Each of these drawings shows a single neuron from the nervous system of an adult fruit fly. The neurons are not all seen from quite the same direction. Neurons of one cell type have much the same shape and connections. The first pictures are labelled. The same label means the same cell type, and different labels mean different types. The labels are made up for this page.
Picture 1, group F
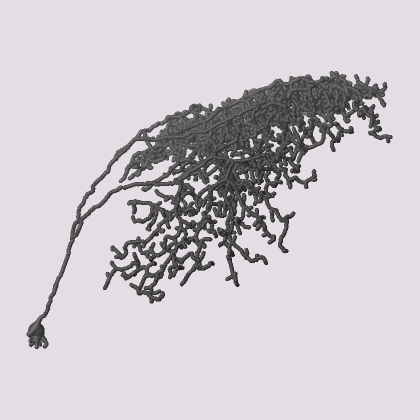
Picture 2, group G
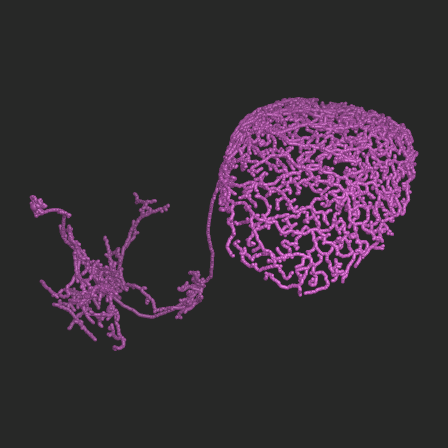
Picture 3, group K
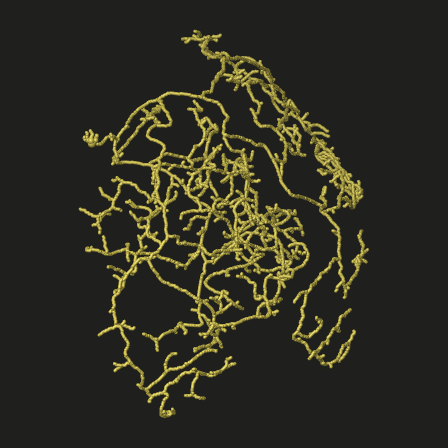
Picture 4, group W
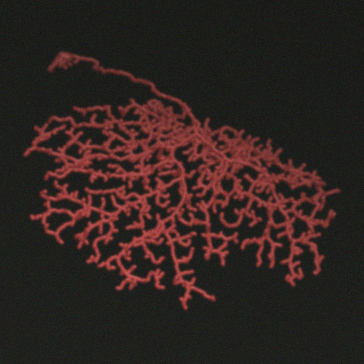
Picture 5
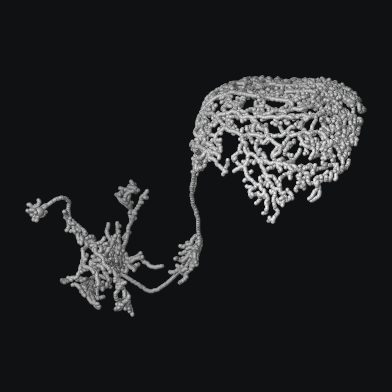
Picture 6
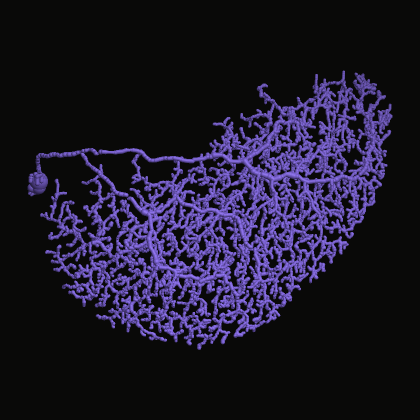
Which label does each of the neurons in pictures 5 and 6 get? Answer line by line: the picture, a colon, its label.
5: group G
6: group F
